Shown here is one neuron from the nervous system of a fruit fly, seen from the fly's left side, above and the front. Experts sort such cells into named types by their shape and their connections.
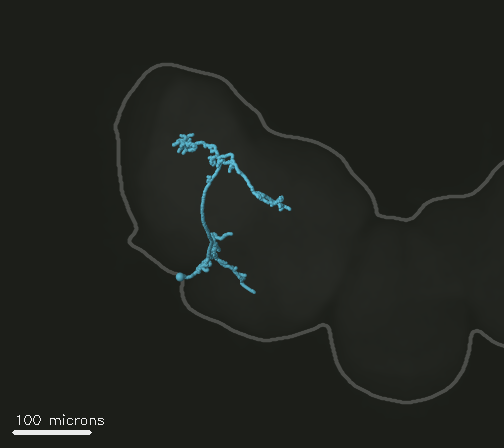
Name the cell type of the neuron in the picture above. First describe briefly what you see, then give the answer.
From top to bottom in the picture it spans about 200 microns. As drawn here it is taller than it is wide. Its broad class is central-brain intrinsic neuron. Its cell type is FLA001m.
